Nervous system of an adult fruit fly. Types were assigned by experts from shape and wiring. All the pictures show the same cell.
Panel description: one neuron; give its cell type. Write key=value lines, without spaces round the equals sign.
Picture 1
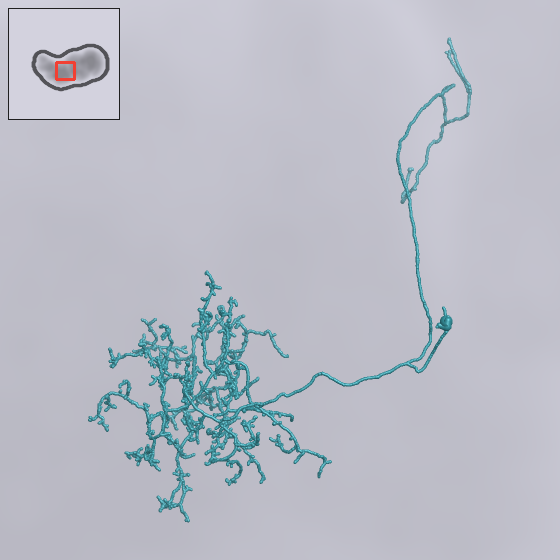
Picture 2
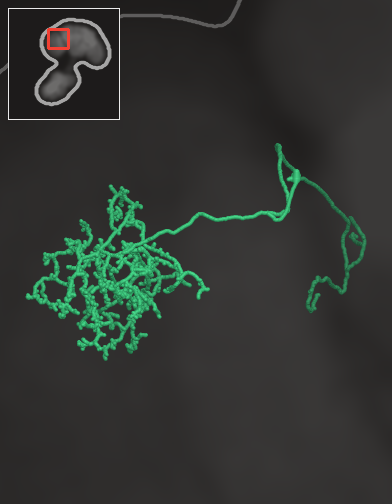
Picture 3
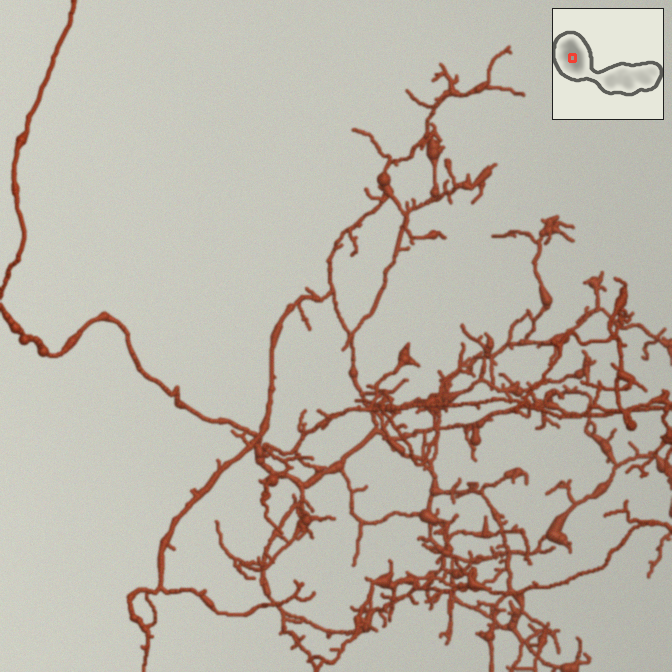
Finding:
cell_type=MeLo1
